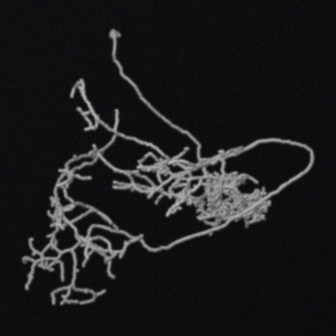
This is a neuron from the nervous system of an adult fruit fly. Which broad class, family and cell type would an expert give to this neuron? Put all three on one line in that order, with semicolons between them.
central-brain intrinsic neuron; hemilineage DM6_central2; LAL193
